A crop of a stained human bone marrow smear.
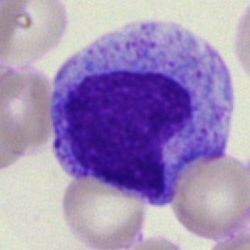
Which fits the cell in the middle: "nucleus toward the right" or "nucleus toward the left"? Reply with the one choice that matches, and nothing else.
Nucleus toward the left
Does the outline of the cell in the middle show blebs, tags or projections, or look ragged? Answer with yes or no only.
No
